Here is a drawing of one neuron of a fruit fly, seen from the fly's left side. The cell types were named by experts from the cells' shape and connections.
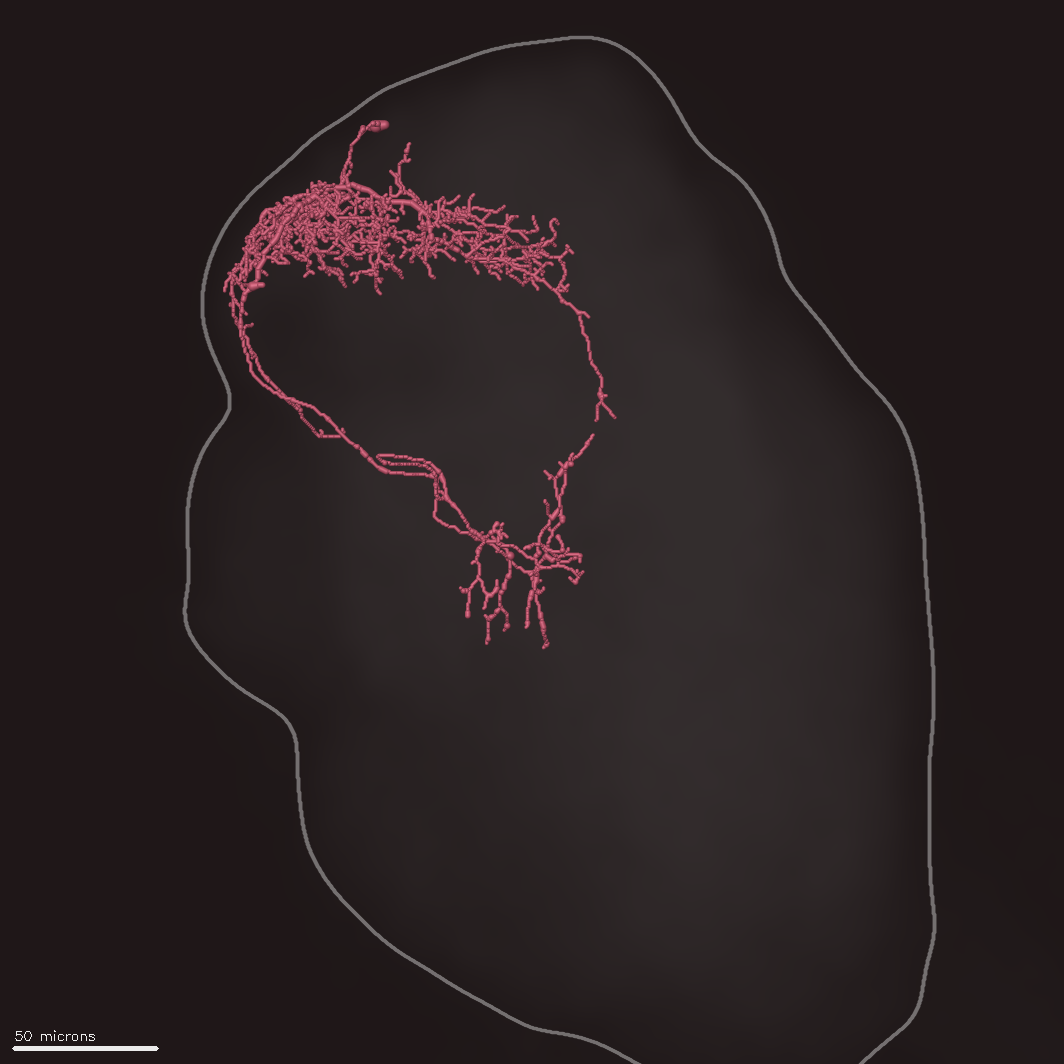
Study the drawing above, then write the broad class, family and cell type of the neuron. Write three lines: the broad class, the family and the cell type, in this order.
central-brain intrinsic neuron
hemilineage SMPad2
SMP051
